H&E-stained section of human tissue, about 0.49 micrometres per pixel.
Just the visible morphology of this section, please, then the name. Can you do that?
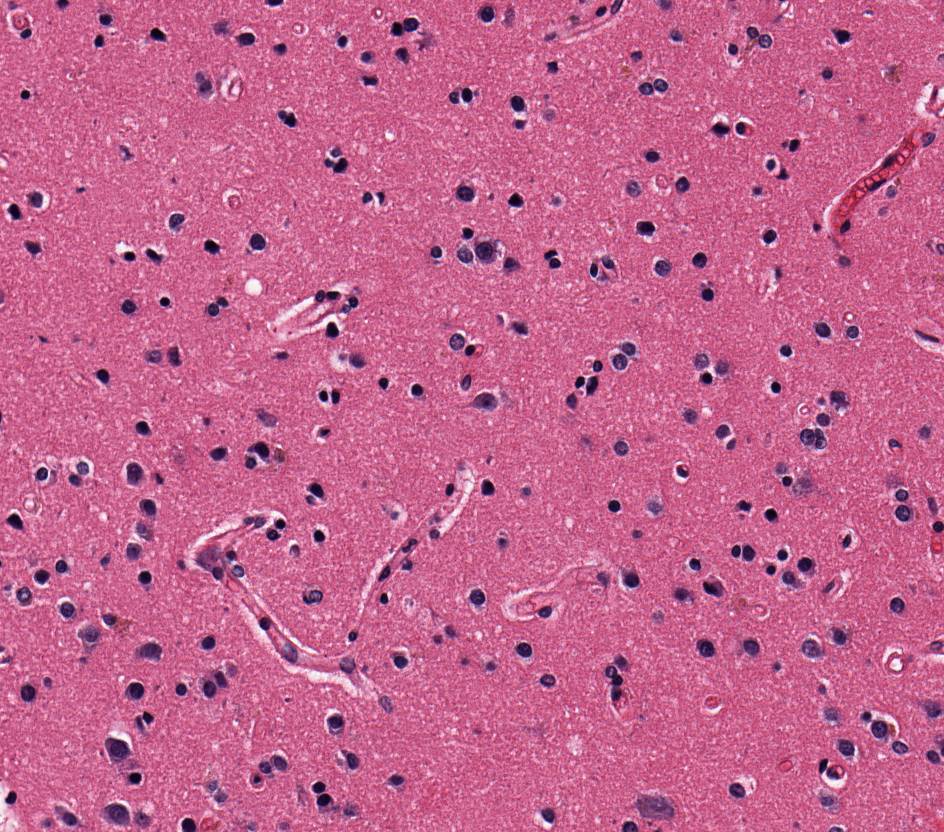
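Cells are scattered fairly evenly throughout a finely granular pink background. Most nuclei are small, round and darkly stained, many sitting within a narrow clear halo. A narrow vessel at the upper right edge is filled with red blood cells. The section is cerebral cortex.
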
